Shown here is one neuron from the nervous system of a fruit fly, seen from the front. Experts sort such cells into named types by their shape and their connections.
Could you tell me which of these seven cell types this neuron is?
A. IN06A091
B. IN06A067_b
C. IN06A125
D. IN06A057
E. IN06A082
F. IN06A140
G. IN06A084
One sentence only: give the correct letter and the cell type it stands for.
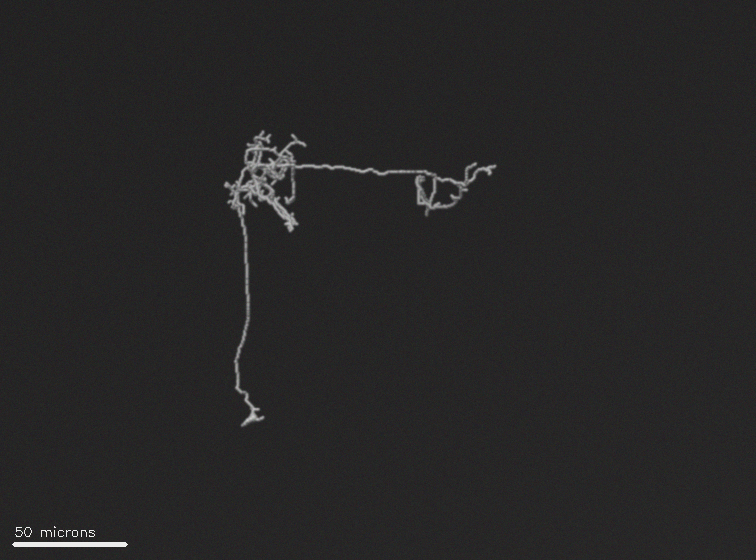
What option B names, IN06A067_b, is the cell type of the neuron.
